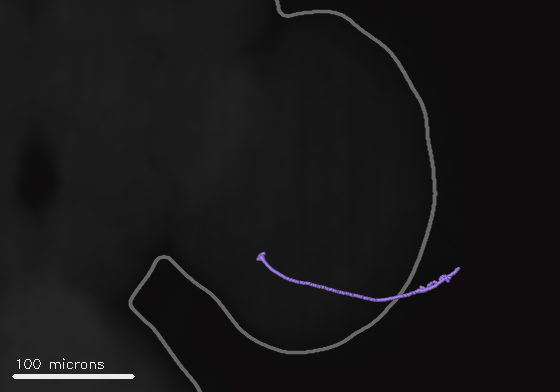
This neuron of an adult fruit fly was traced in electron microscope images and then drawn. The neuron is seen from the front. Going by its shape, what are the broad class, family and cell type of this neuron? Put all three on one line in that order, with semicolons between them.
optic-lobe intrinsic neuron; L; L2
